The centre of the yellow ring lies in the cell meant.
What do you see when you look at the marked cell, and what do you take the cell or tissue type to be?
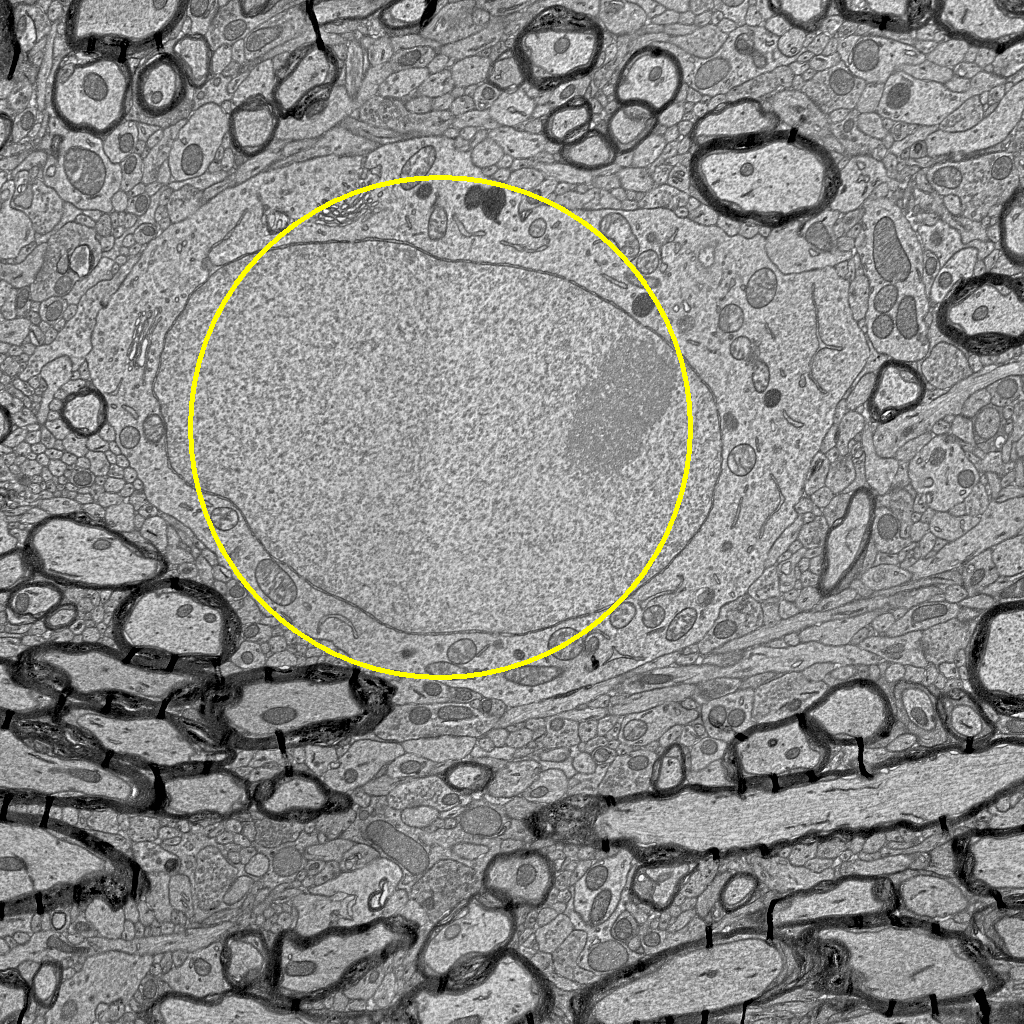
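Nuclear envelope here runs smoothly, no deep folds. Its chromatin is finely granular and evenly spread, no thick dark clumps along the envelope. There's a darker, smoother-textured patch in the nucleus's right part. And in the cytoplasm above the nucleus's upper left sits a stack of closely packed curved membranes. That's an excitatory neuron.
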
